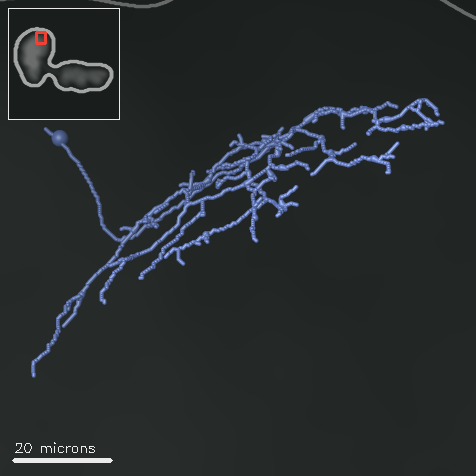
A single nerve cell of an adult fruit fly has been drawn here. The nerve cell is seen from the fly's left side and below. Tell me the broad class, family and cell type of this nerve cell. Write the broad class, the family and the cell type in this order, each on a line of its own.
optic-lobe intrinsic neuron
Cm
Cm12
